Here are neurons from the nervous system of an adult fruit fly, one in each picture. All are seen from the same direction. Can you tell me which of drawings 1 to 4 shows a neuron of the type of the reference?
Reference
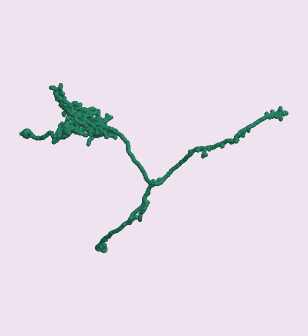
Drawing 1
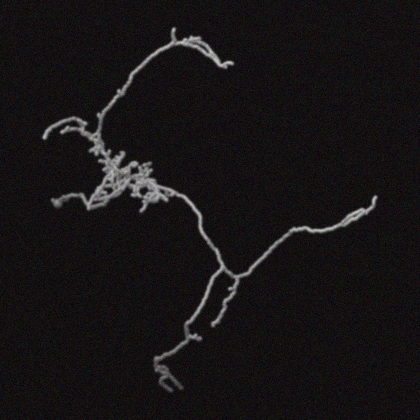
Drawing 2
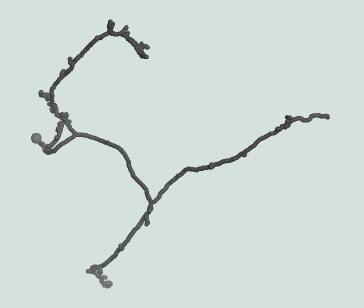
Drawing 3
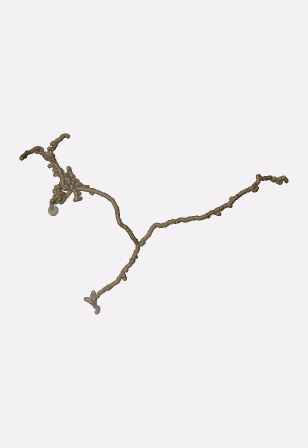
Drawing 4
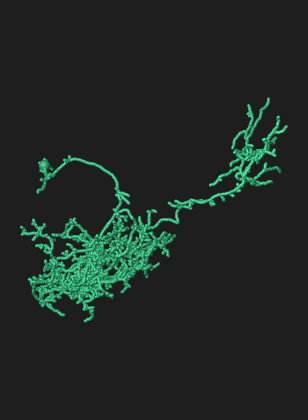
1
